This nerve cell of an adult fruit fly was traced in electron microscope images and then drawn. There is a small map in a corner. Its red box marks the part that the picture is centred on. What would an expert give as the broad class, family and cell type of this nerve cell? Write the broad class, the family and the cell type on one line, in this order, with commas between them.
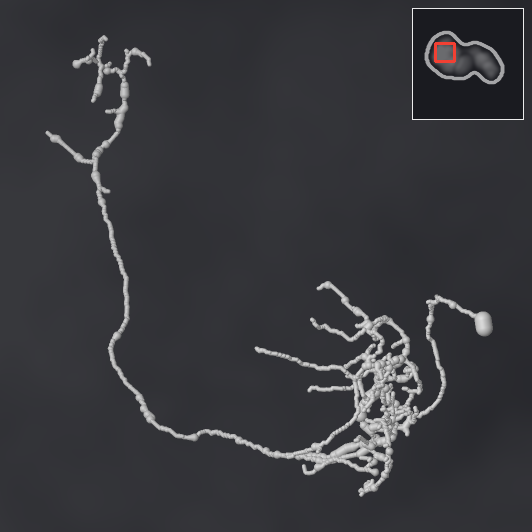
central-brain intrinsic neuron, hemilineage ALv2, CB4083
